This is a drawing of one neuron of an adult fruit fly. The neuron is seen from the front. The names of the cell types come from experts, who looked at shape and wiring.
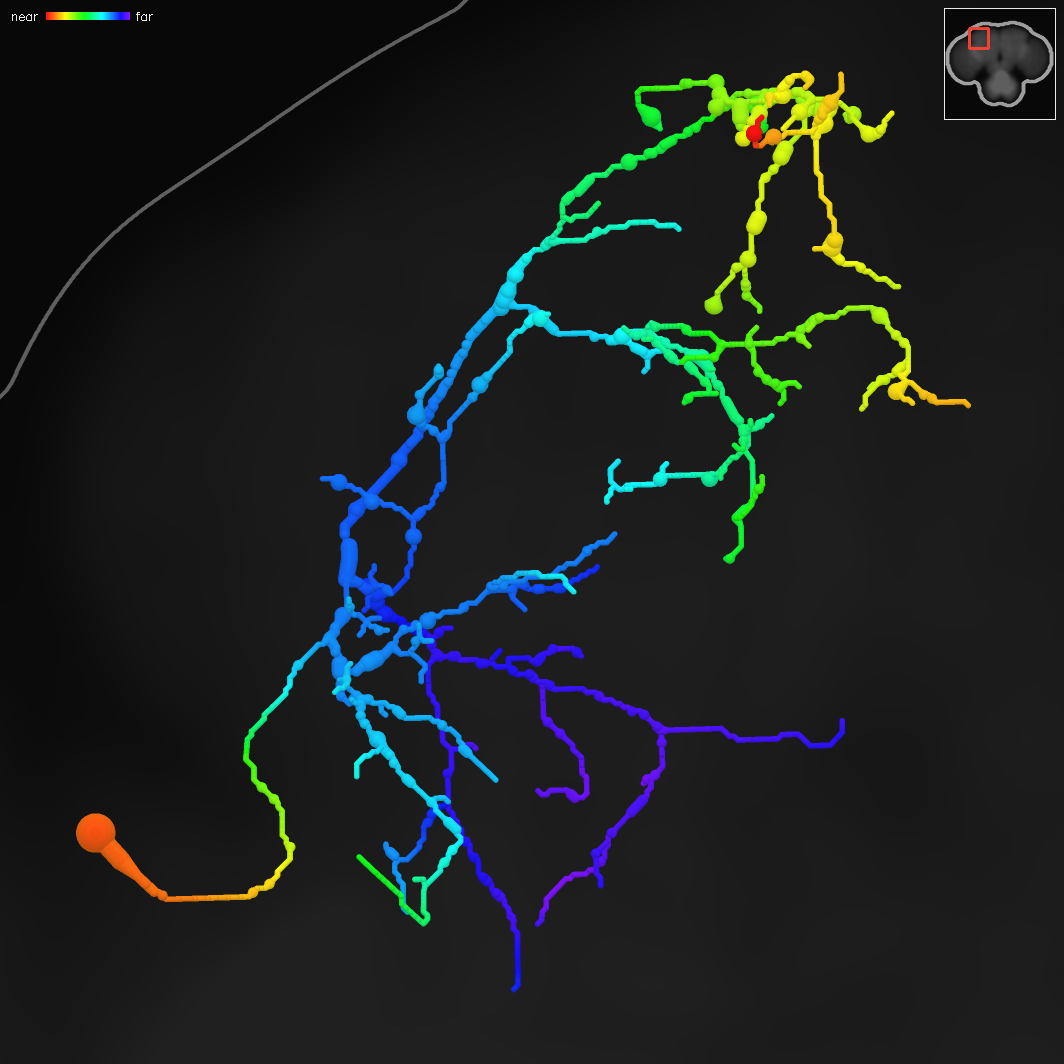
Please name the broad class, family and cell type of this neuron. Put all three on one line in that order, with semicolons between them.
central-brain intrinsic neuron; hemilineage SLPpl3; CB3141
